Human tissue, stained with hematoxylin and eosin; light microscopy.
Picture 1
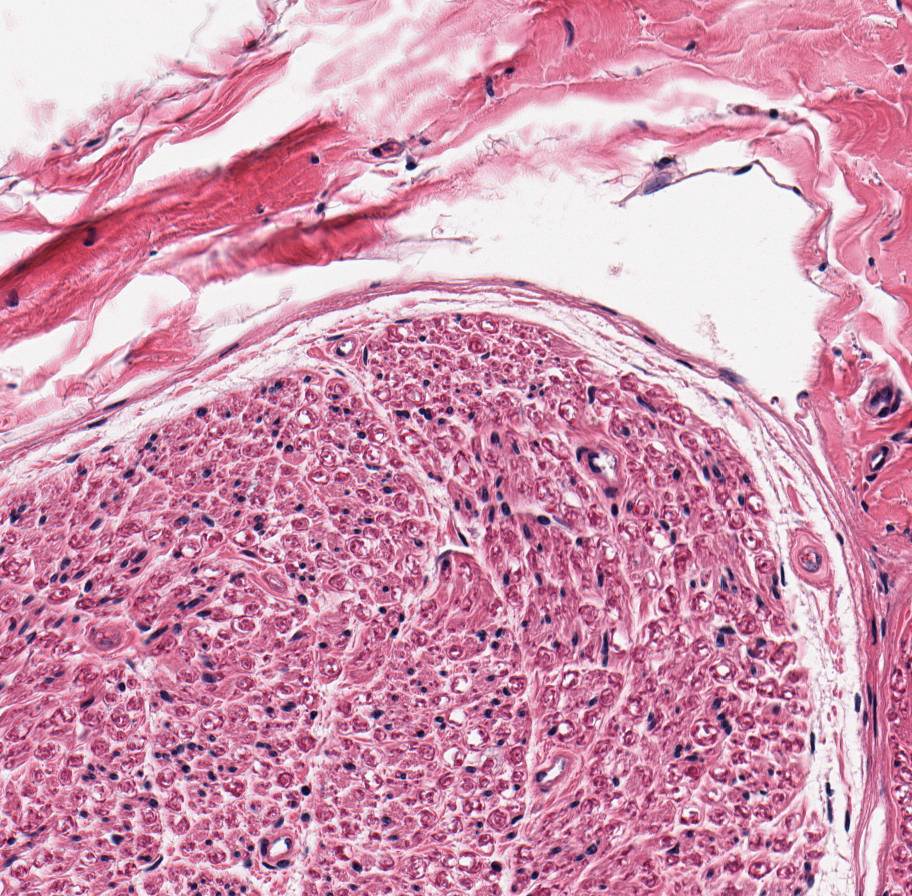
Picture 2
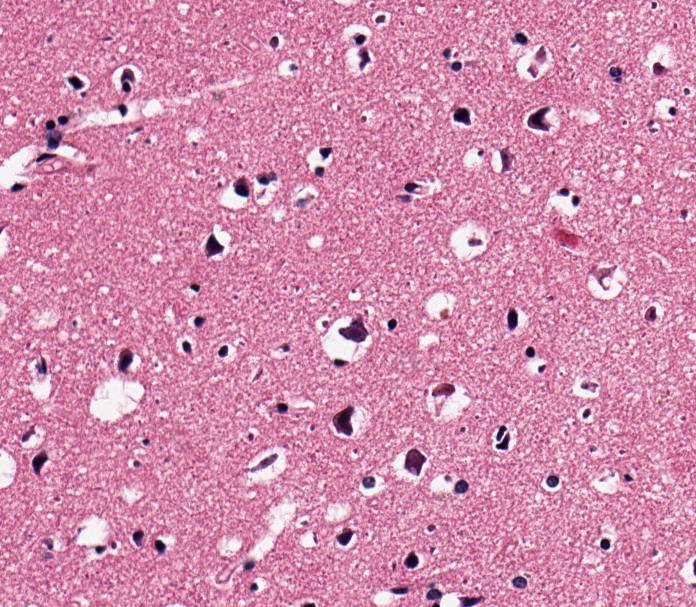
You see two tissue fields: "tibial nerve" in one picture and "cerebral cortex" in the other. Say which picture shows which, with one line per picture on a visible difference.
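Picture 1 – tibial nerve. Small dark elongated nuclei are scattered between the fibres throughout the fascicle.
Picture 2 – cerebral cortex. Small, round, darkly stained nuclei with scant visible cytoplasm are scattered throughout the field.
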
